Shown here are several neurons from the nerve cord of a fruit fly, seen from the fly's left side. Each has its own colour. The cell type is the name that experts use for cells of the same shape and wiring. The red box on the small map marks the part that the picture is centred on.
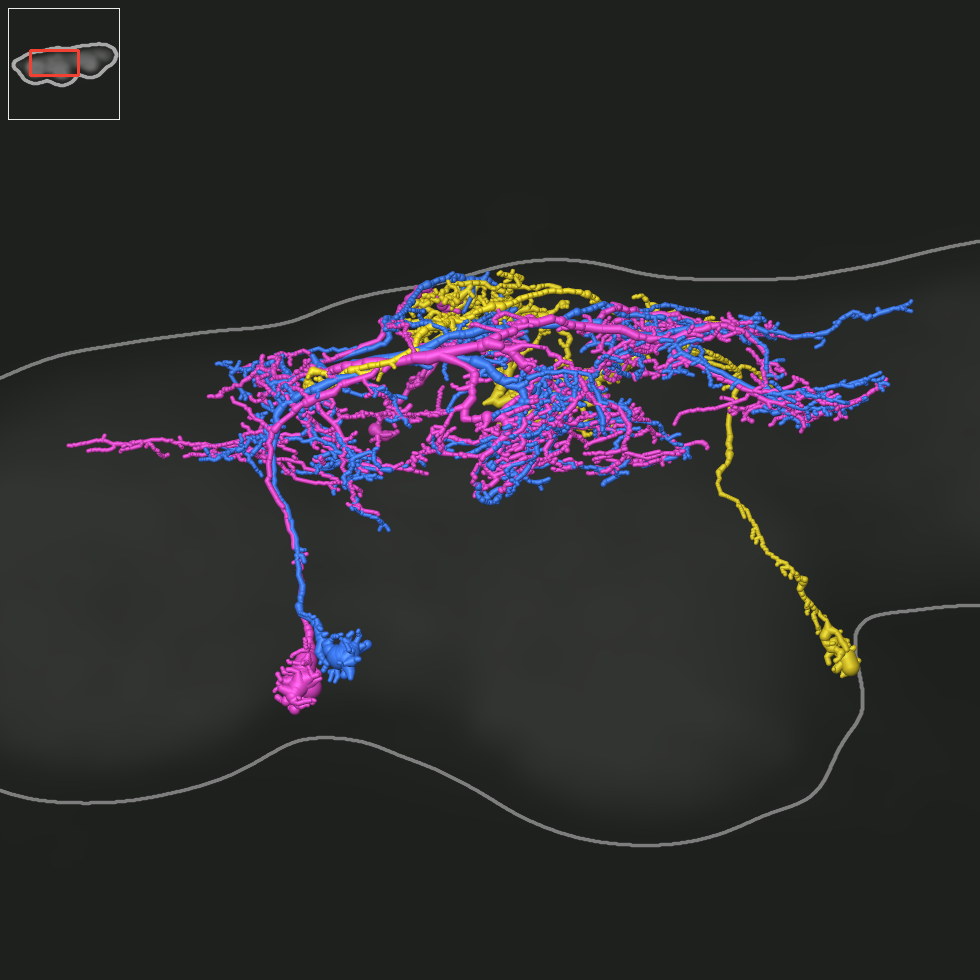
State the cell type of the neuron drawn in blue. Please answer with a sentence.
The cell type is IN03B008.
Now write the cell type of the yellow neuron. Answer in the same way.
The cell type is IN03B012.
